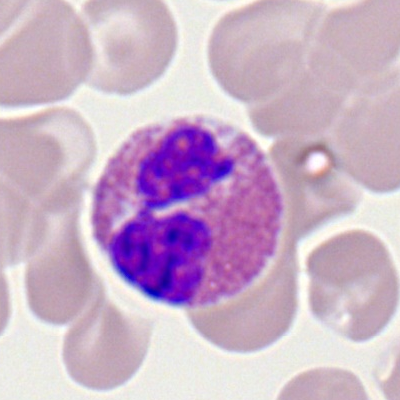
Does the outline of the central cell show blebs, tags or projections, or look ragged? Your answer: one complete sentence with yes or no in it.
No, the outline of this cell is smooth and free of projections.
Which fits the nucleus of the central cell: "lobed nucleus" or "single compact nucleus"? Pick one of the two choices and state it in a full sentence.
The cell's nucleus is segmented into two or more lobes.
